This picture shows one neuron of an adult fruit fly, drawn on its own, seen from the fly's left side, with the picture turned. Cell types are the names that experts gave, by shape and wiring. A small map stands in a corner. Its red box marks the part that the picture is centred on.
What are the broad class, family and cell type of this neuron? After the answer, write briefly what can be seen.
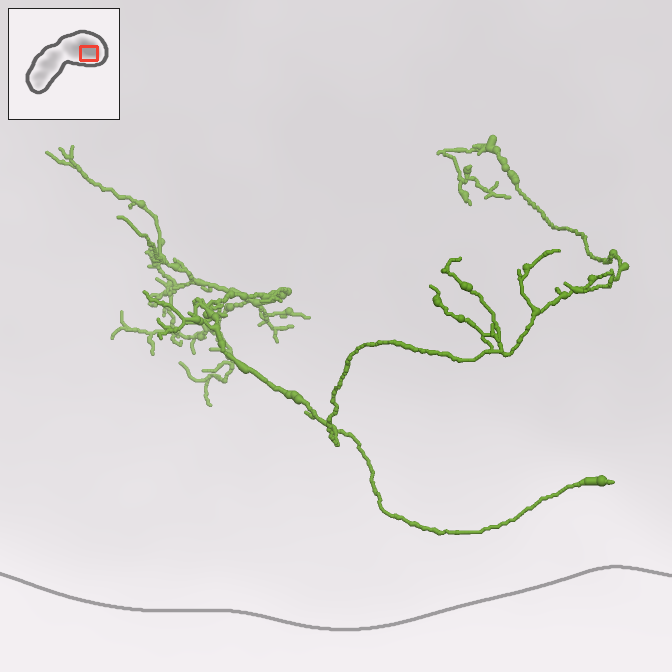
Its broad class is central-brain intrinsic neuron. Its family is hemilineage SMPpd1. The cell type is SMP361. The cell body can be seen at the lower right of the picture. The picture shows dozens of branch ends.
